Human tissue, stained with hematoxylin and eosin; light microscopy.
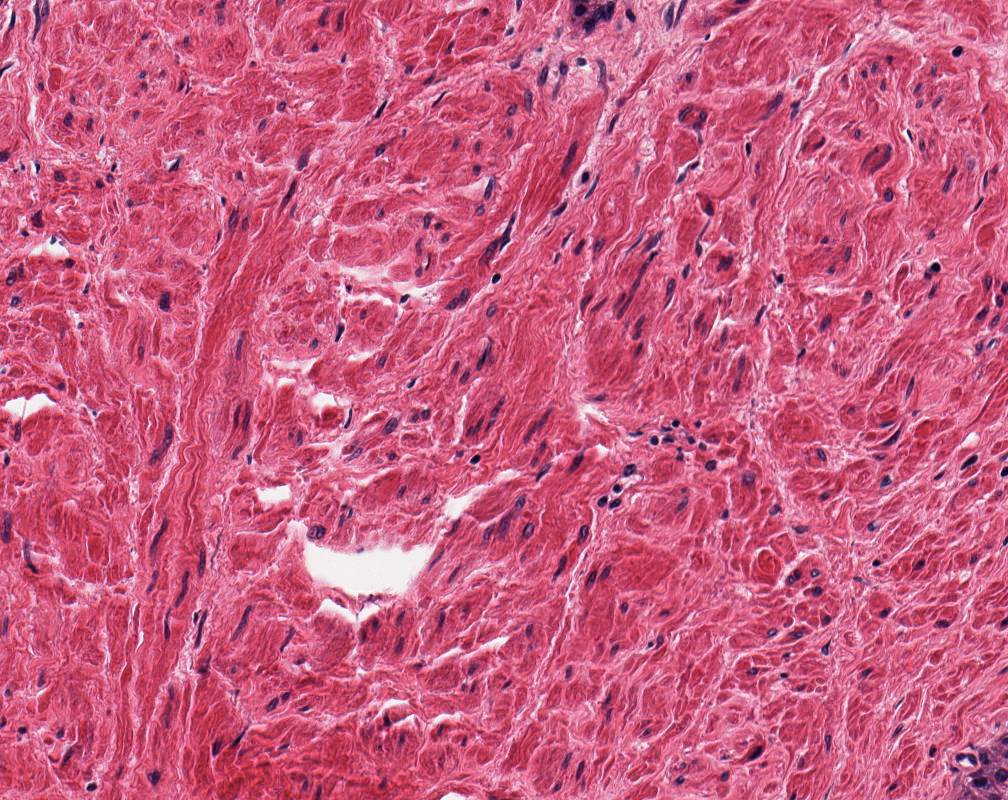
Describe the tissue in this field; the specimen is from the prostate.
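Running from the lower left up towards the upper centre there's a band of muscle fibres cut lengthwise. Their nuclei are elongated, and the cytoplasm of those muscle cells stains deep pink. Just right of the centre of the field you'll notice a small cluster of small, dark, round nuclei.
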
